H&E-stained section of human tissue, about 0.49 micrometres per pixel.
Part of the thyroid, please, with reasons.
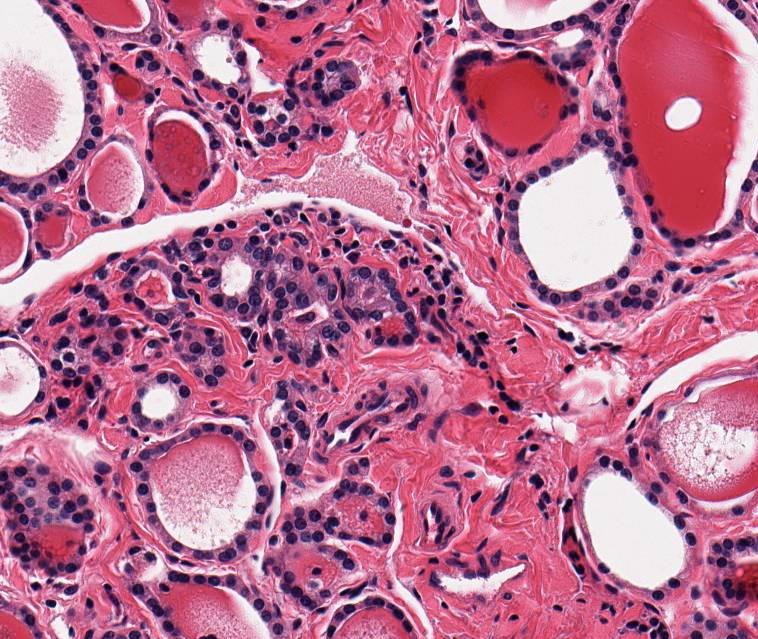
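The field shows thyroid follicle. Point one: rounded follicles of varied size, larger along the top and right, smaller ones crowded centre-left. Point two: a single layer of flattened to cuboidal cells with round, dark nuclei lines each one.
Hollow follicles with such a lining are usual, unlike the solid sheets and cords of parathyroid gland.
Point three: the contents are deep red and uniform in some, pale pink and finely frothy in others.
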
